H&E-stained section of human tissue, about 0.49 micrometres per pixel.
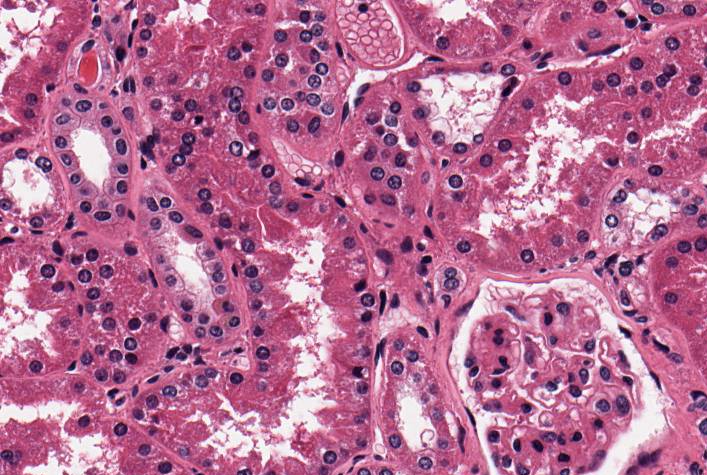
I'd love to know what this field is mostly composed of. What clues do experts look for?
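Answer: cortical labyrinth of the kidney. Closely packed tubules fill almost the whole field, with thin stroma strands between them. A glomerulus in the lower right corner, with clear space inside its capsule, sets this apart from a medullary ray.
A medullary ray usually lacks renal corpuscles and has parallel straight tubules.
Many lumens hold pale, fluffy pink fragments.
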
